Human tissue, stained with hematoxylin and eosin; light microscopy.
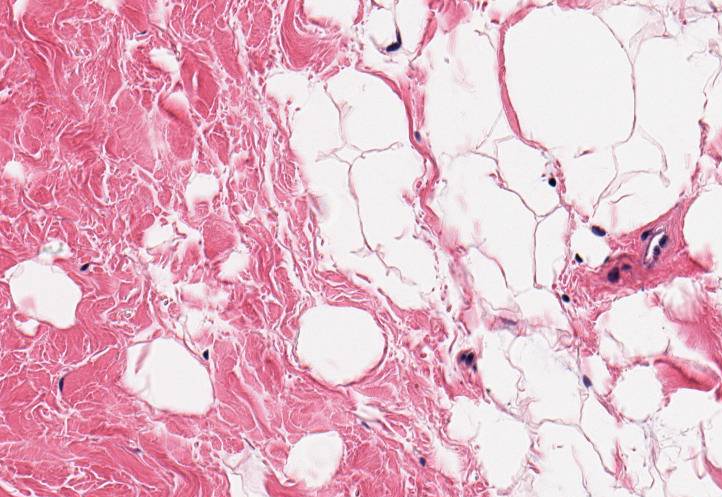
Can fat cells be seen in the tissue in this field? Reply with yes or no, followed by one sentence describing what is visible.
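Yes. Dense pink collagen fills the left half of the field and adipose tissue fills the right half.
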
